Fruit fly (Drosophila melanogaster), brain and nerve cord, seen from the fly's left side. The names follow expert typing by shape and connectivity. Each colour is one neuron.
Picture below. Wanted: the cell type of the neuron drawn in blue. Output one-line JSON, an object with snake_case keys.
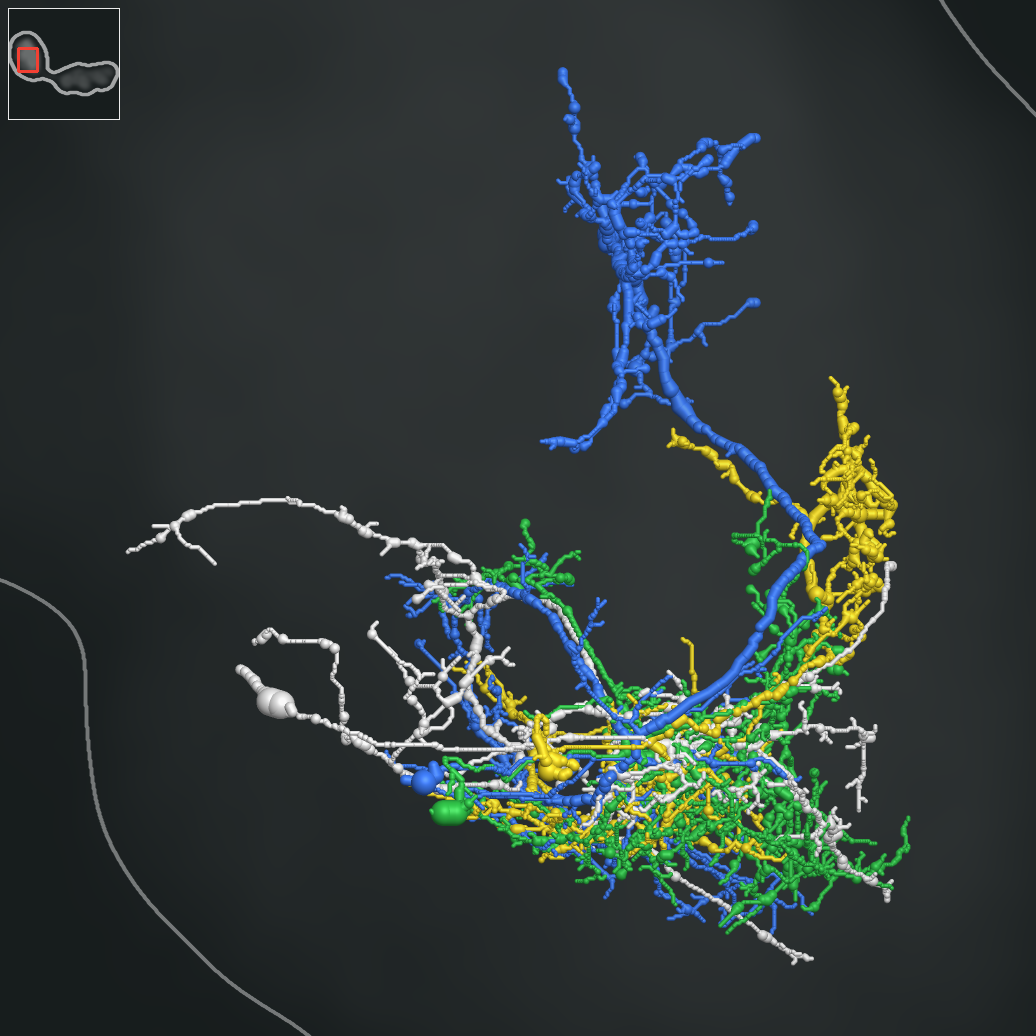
{"cell_type": "GNG385"}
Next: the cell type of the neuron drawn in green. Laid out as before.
{"cell_type": "GNG565"}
